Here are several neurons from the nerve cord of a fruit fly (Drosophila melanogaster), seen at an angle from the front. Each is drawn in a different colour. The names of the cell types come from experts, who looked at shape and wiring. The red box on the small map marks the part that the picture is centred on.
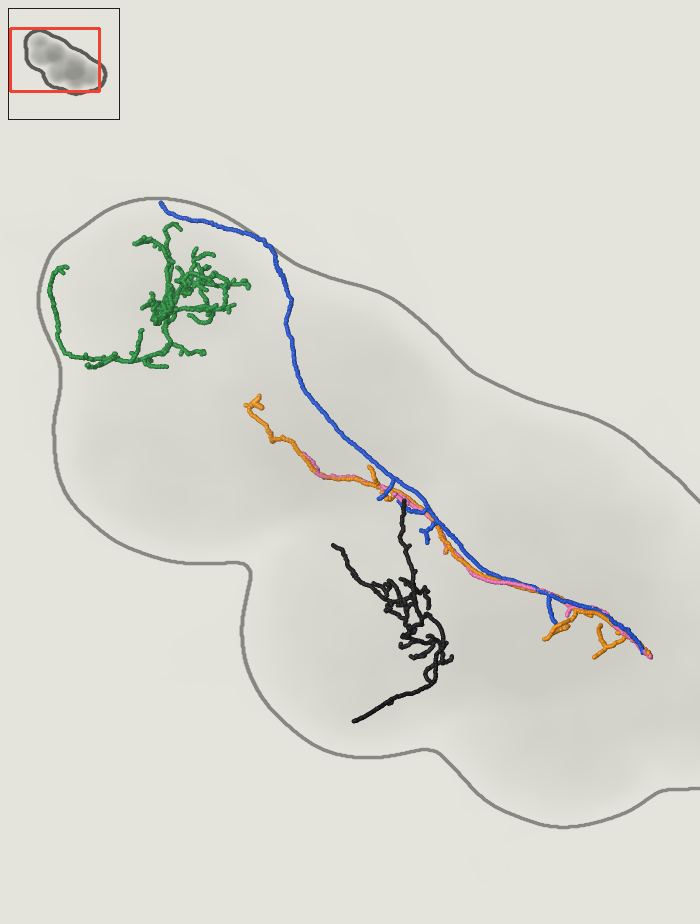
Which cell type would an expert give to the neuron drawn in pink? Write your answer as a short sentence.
The cell type is SNpp46.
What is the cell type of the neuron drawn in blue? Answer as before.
The cell type is SNpp02.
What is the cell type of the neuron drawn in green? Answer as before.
The cell type is SNxx08.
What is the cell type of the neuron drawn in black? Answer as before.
The cell type is SNpp09.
